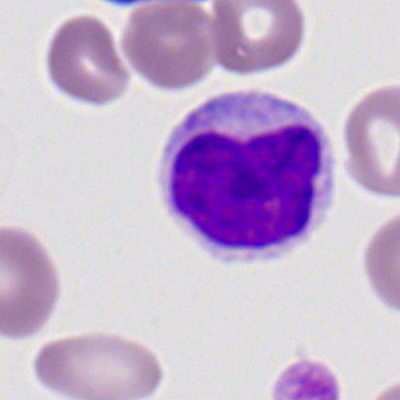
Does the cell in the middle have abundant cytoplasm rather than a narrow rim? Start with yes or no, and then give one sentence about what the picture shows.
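No. The nucleus fills most of the cell.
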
